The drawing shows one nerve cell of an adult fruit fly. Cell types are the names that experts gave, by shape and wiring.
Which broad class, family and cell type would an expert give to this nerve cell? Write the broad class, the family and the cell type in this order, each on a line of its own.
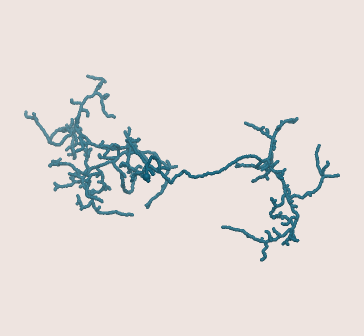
central-brain intrinsic neuron
hemilineage DM1_dorsal
CB4073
